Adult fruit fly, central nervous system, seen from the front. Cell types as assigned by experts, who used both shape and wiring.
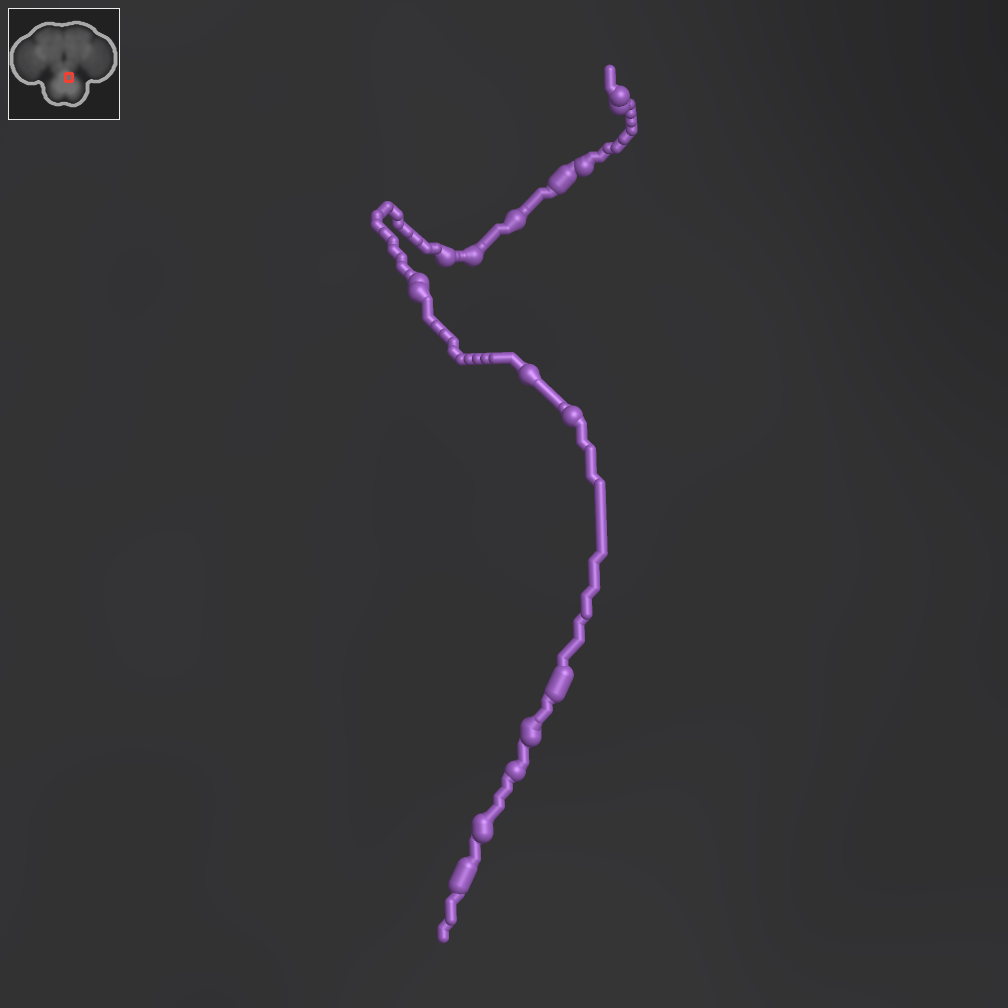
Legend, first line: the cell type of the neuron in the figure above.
BM_InOm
